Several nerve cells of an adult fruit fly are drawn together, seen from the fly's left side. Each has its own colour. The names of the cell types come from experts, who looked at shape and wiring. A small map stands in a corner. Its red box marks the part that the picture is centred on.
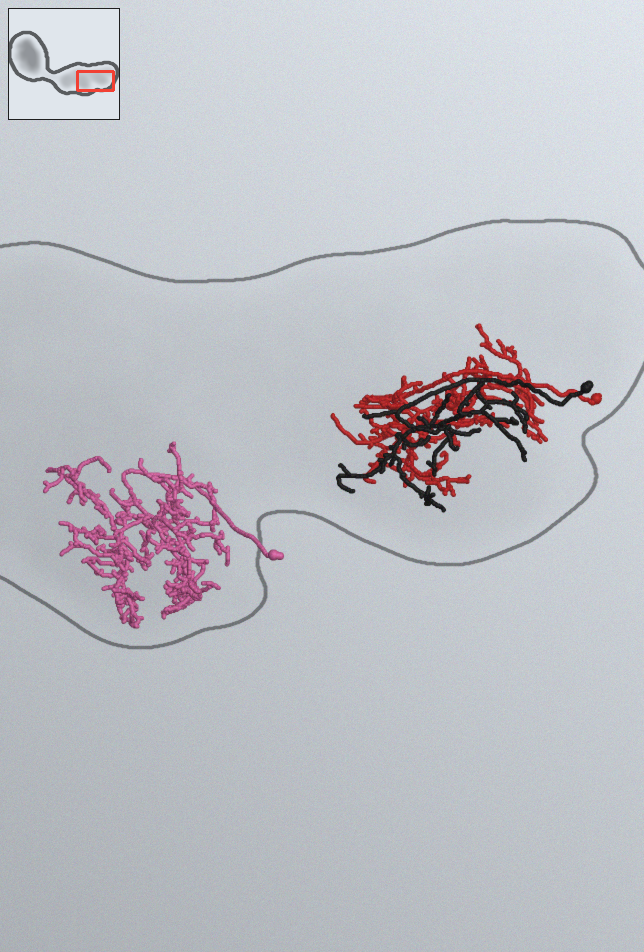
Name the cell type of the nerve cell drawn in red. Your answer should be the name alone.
IN21A036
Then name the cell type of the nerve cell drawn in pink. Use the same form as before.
IN21A037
